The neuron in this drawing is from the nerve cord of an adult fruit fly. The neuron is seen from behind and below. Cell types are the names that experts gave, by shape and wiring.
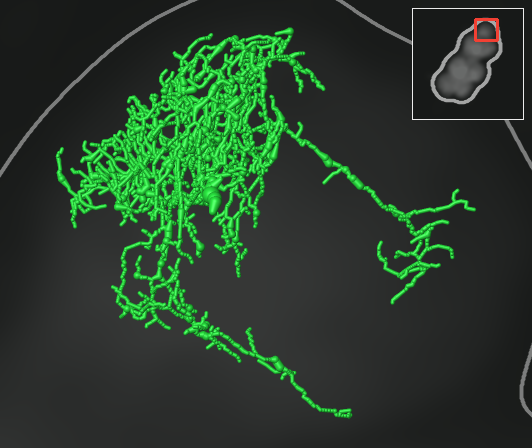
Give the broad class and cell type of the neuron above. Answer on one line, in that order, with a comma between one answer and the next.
nerve-cord intrinsic neuron, INXXX418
